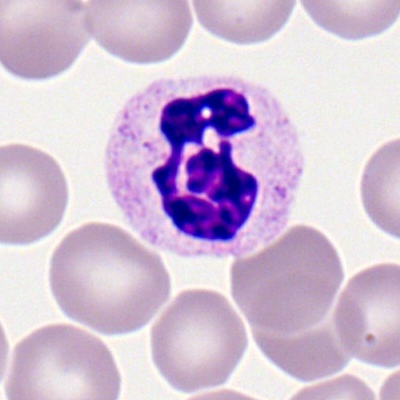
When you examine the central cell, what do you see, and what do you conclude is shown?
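Look first at the edge: the outline is round and smooth. Now follow the nucleus, a curved band divided into several lobes that stay connected to one another. Notice that no nucleoli show within it. In the cytoplasm you can pick out fine, small pinkish-lilac granules. What you are looking at is a segmented neutrophil.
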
